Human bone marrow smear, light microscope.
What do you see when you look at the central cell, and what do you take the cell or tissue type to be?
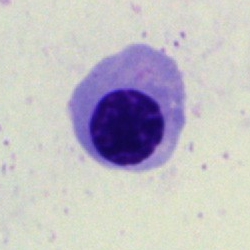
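Start with the outline: it is irregular, and the edge along the upper right is slightly uneven. The nucleus lies toward the lower part of the cell, leaving a wider band of cytoplasm above it. That cytoplasm is moderately plentiful, more than just a thin rim around the nucleus. The chromatin is dense and stains dark purple. The cell is an erythroblast.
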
